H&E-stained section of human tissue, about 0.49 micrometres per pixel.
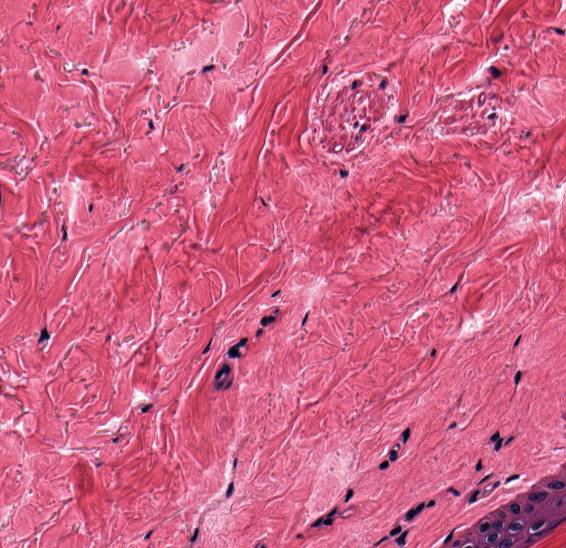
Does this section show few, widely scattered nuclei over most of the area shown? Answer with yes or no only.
Yes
